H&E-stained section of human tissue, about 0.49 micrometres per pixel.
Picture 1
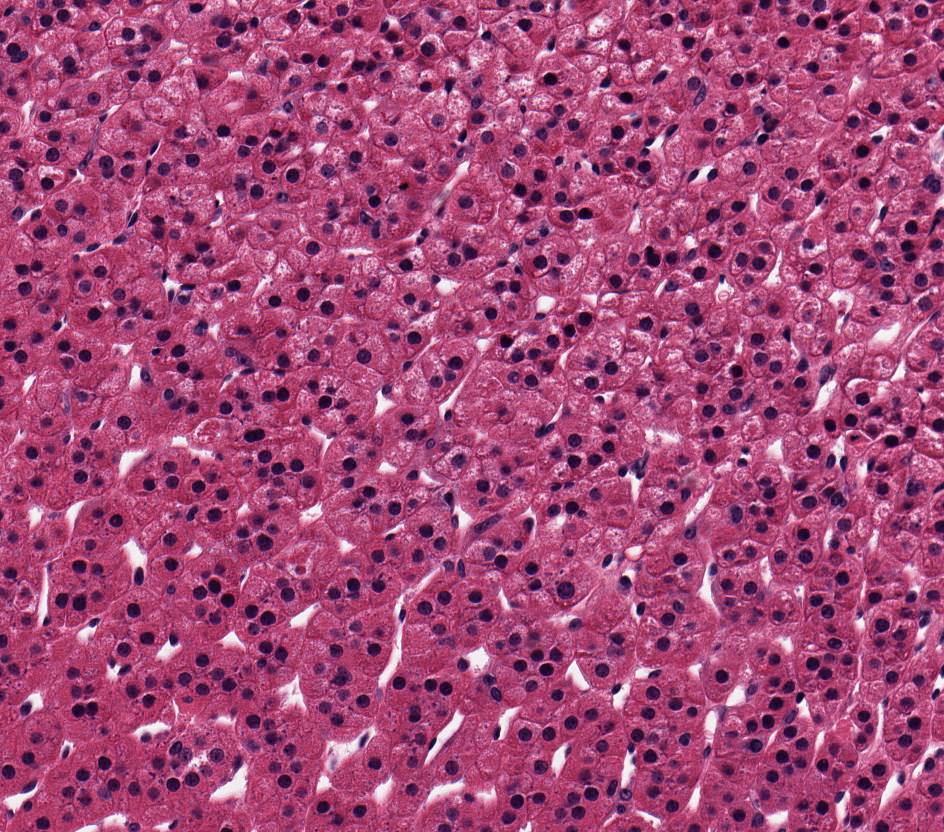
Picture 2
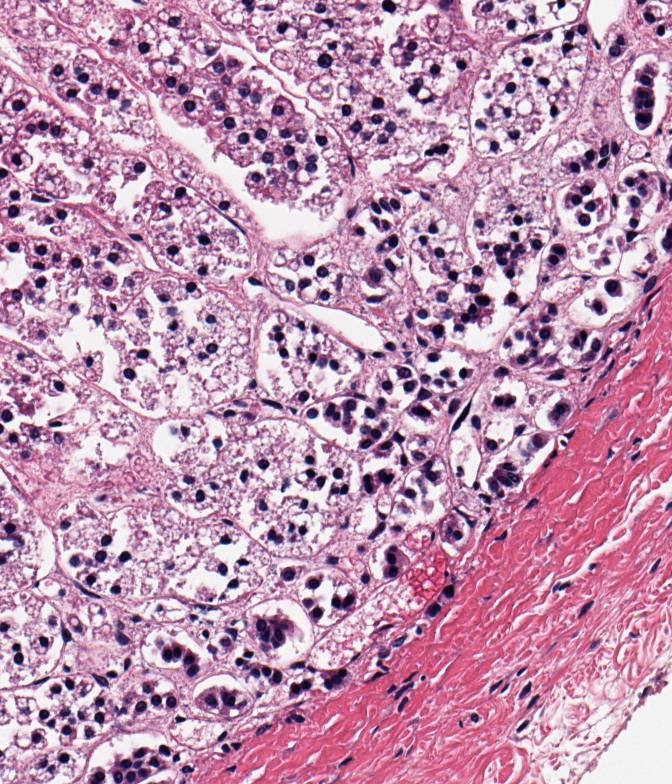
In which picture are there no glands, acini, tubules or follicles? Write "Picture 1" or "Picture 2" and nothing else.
Picture 1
